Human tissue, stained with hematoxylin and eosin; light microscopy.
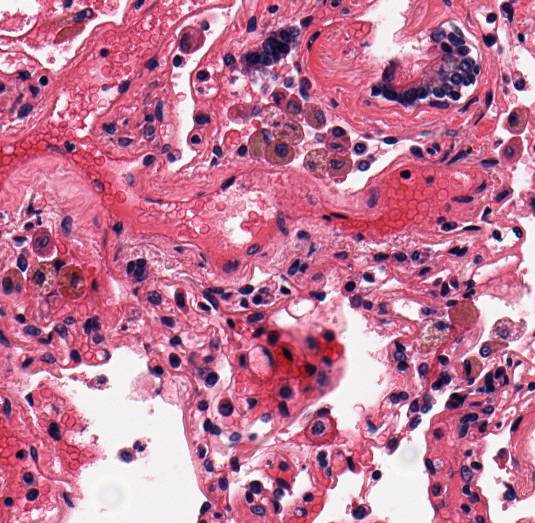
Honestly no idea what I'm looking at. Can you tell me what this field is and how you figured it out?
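Here we have alveolus: irregular branching walls of tissue separating empty spaces.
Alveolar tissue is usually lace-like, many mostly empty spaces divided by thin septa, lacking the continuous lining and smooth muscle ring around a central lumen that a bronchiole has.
Now notice the centre, where the walls are thickened and crowded with oval and spindle-shaped nuclei. Large rounded cells holding granular golden-brown pigment are scattered in the upper middle and at the left edge.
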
